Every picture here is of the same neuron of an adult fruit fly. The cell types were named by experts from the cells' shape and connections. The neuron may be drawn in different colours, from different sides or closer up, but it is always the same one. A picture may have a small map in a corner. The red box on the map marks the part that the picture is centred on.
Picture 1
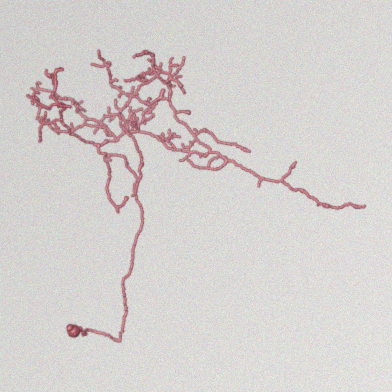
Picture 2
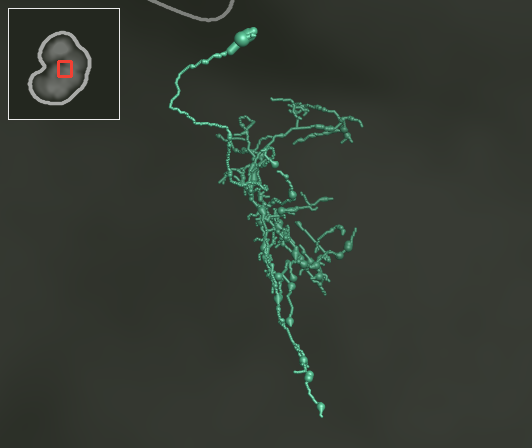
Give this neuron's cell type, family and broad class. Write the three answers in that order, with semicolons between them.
WED057; hemilineage WEDa1; central-brain intrinsic neuron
